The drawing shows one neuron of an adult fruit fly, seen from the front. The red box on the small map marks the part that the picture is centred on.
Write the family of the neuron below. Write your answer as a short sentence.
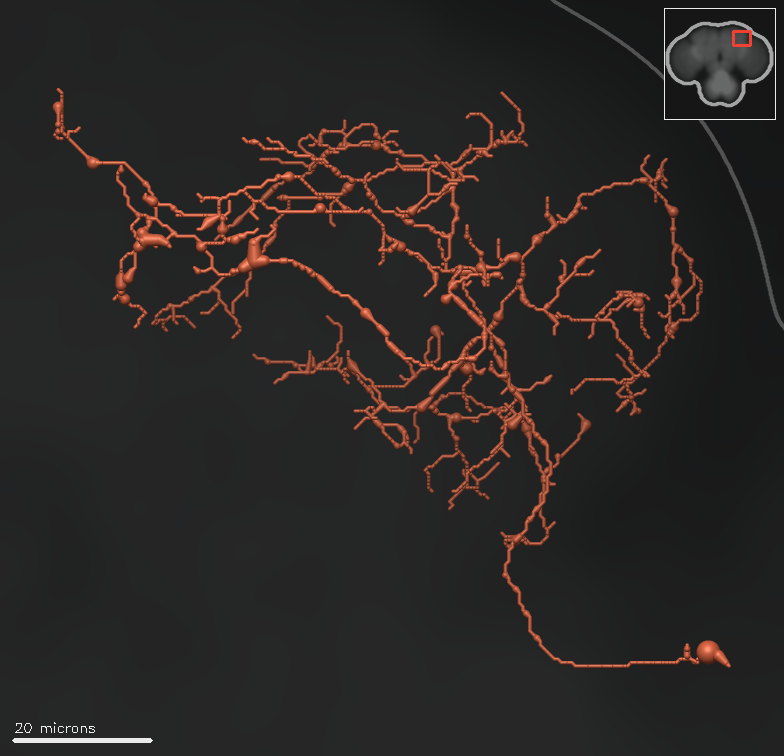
The family is hemilineage LHa2.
